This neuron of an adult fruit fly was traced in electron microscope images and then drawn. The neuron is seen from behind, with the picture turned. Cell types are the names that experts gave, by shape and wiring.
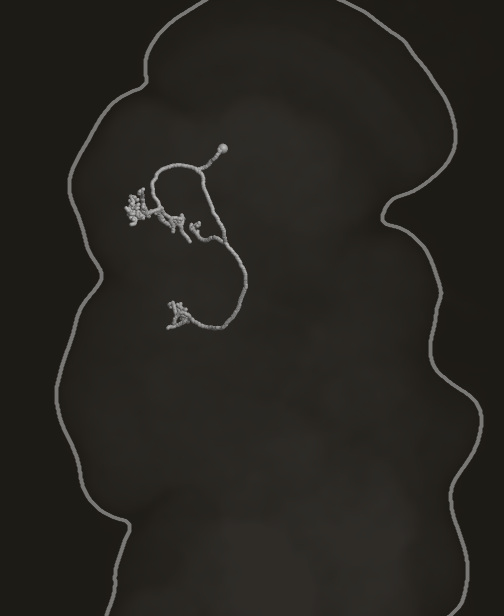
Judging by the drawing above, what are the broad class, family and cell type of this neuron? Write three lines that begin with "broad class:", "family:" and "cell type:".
broad class: central-brain intrinsic neuron
family: hemilineage AOTUv4_dorsal
cell type: SIP003_b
